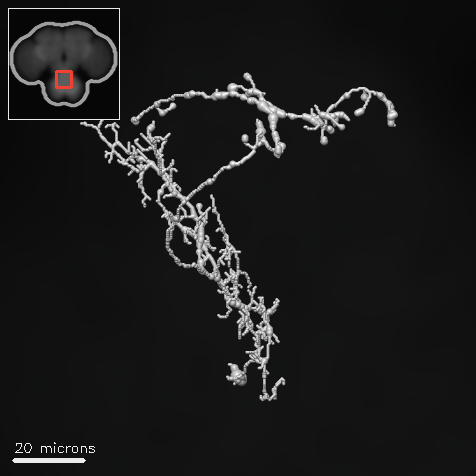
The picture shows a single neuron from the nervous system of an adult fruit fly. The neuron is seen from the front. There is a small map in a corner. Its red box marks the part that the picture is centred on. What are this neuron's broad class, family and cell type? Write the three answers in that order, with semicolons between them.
nerve-cord intrinsic neuron; hemilineage 06A; IN06A043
